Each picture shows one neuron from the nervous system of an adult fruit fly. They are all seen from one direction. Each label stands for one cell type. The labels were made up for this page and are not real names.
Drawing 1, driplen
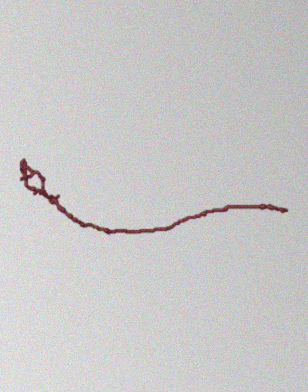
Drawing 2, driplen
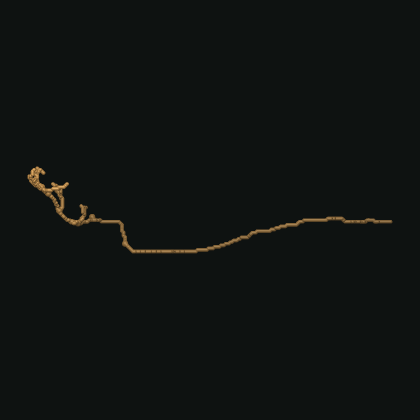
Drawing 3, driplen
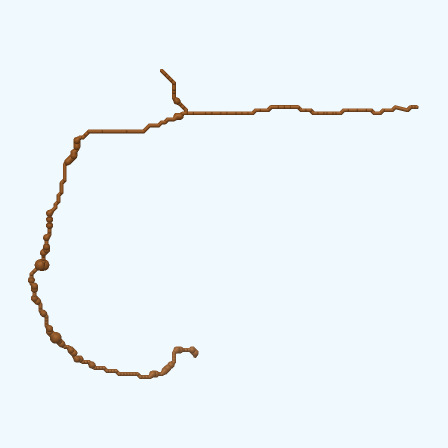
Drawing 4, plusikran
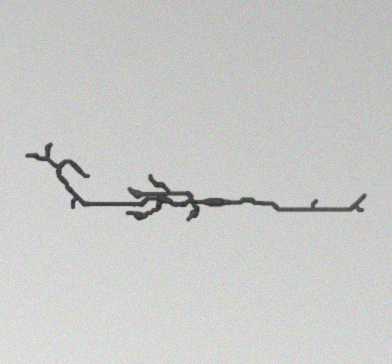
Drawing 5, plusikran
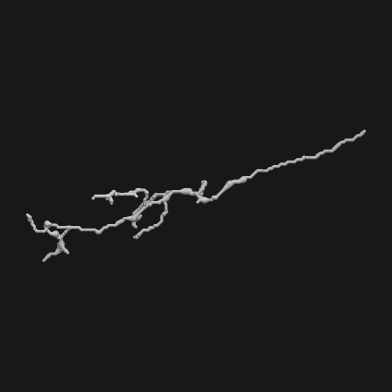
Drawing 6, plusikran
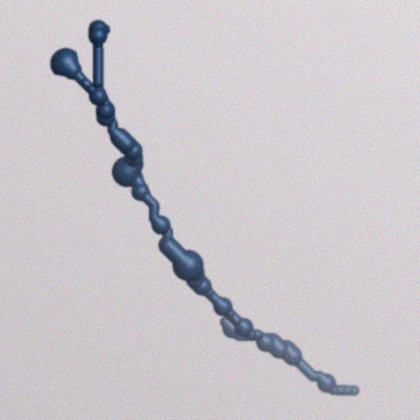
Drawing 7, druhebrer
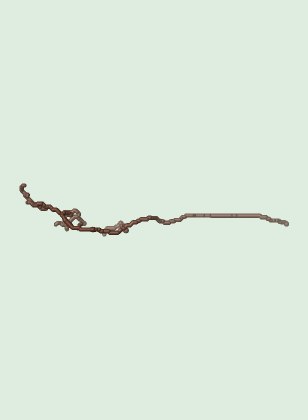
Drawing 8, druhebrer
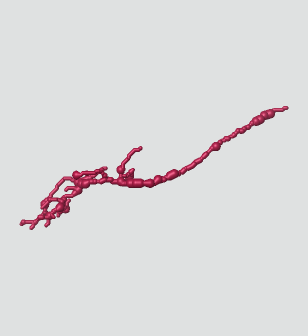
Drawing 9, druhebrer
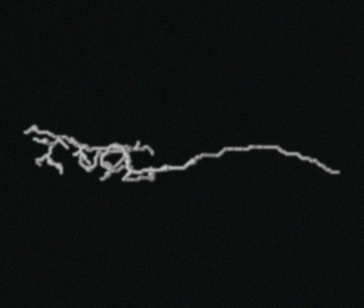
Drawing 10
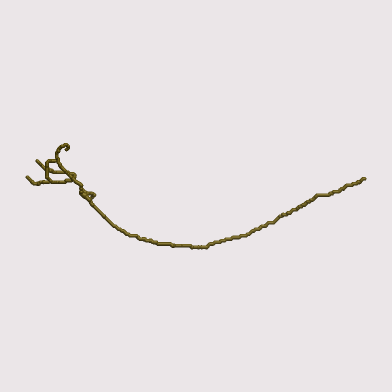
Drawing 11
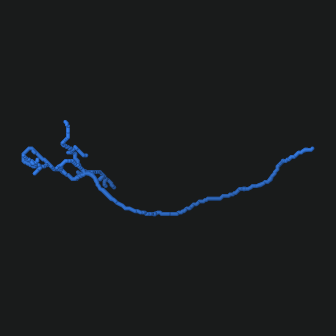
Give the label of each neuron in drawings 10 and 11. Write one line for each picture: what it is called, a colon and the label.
10: driplen
11: driplen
